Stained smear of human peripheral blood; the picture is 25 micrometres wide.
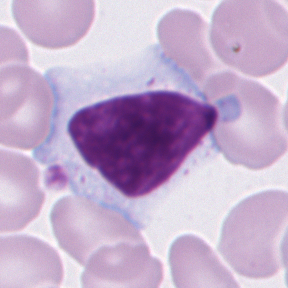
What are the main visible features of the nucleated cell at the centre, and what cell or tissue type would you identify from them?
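Nucleus single and unsegmented, no lobes, about 13 by 9 micrometres. Chromatin dark purple and condensed, with faint lighter mottling. Cytoplasm pale greyish-blue, a few fine purple granules scattered through it. Name: large granular lymphocyte.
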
